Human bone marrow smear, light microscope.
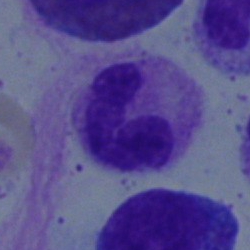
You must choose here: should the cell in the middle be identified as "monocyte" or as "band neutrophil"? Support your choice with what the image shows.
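Band neutrophil rather than monocyte. Decider: the cytoplasm.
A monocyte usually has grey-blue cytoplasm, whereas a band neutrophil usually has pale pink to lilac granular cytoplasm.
This cytoplasm is pale pinkish-lilac with fine, faint lilac granules, and is widest on the right side of the cell. No nucleoli visible in the nucleus. No vacuoles in the cytoplasm.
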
